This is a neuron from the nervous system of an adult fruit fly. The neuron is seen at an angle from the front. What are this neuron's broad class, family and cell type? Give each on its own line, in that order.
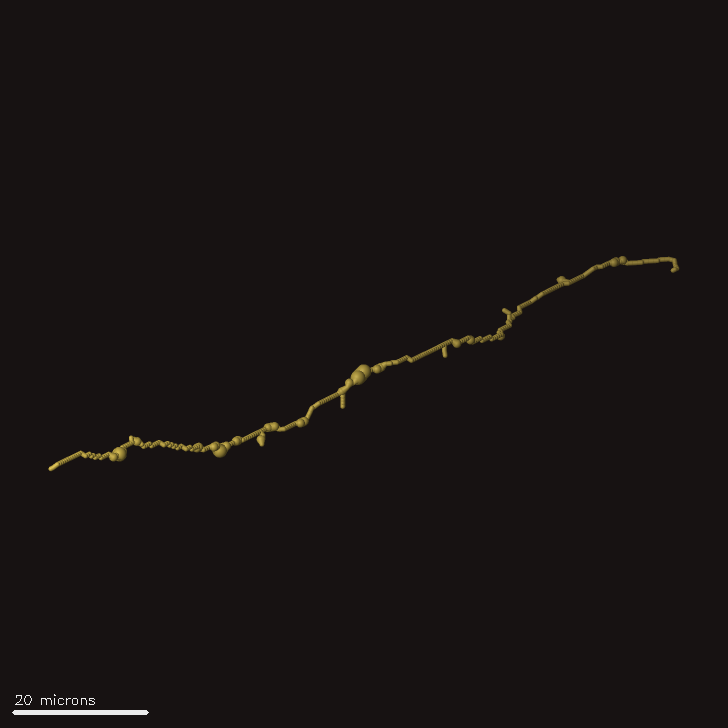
sensory neuron entering the nerve cord
class mechanosensory proprioceptive
SNpp43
